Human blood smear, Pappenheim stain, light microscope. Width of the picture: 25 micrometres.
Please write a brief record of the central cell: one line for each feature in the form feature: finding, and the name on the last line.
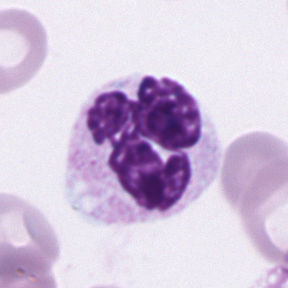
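Outline: round, smooth
Nucleus: three or more separate lobes
Lobe links: thin chromatin strands
Chromatin: dark purple, coarsely clumped
Name: segmented neutrophil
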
